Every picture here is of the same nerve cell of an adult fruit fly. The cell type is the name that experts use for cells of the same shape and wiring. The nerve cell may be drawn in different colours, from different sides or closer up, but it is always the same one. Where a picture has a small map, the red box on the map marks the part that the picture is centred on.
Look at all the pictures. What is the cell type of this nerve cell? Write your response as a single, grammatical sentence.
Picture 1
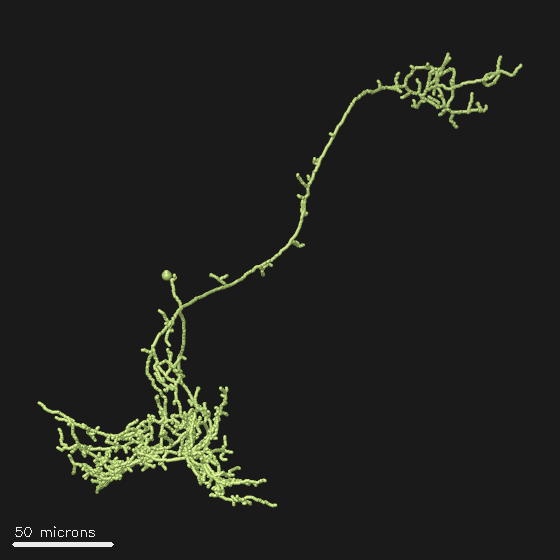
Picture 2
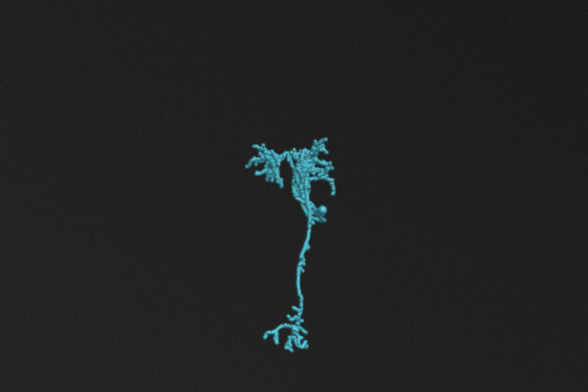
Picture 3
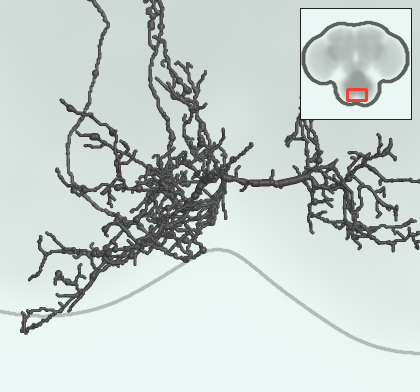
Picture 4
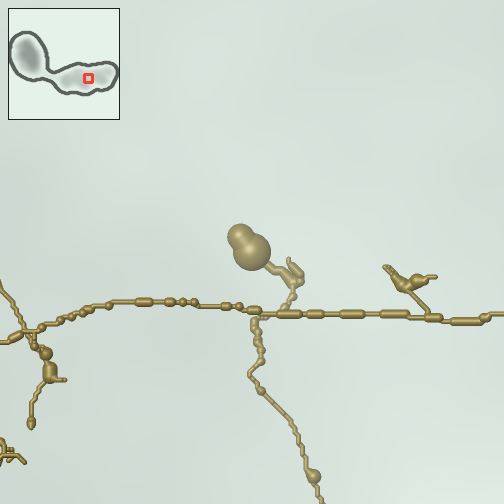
The nerve cell here is of the cell type IN01B014.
